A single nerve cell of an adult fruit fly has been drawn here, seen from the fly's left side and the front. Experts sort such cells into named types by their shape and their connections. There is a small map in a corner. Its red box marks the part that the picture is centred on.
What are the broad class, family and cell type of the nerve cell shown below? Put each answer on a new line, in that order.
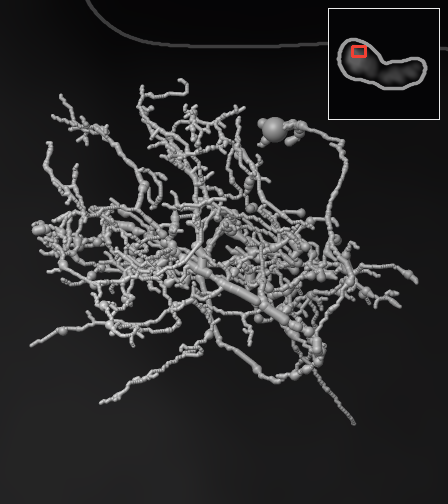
central-brain intrinsic neuron
hemilineage SMPp&v1_posterior
SMP336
